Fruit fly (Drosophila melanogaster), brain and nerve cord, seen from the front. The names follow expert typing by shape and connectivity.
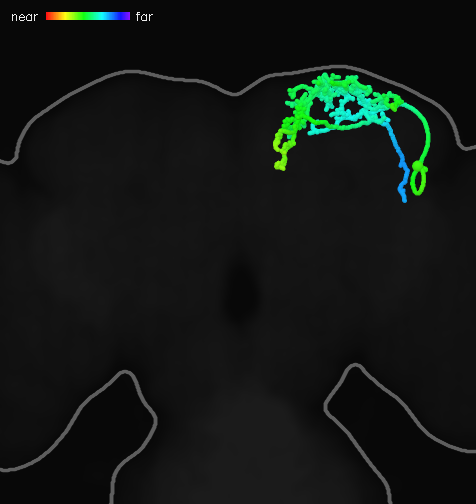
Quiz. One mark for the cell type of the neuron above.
SLP075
